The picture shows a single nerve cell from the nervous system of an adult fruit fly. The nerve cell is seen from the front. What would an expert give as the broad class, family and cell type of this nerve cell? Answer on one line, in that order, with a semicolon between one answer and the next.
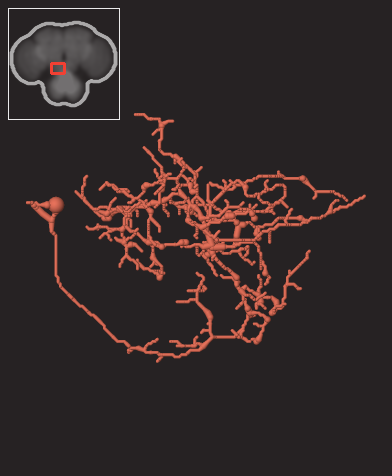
central-brain intrinsic neuron; hemilineage MD_SA1; GNG377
